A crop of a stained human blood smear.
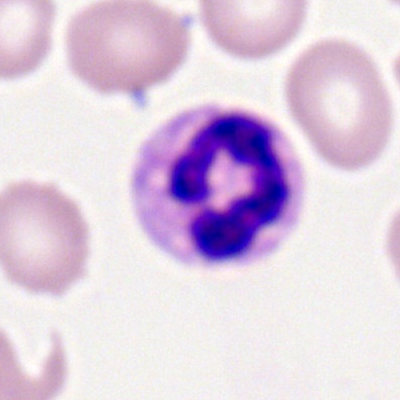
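Segmented neutrophil in the middle of a stained blood smear. Its nuclear lobes curve around a pale pink area at the centre of the cell, and the chromatin is dense and dark purple. No nucleoli are visible, and the cytoplasm lacks large orange-red granules.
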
